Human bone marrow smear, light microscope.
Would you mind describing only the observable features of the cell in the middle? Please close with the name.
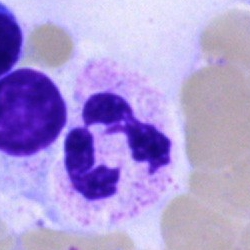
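In outline the cell is roughly round. Its chromatin is dense and dark purple, and no nucleoli are visible in the nucleus. The cytoplasm is plentiful and pale. The cell is a segmented neutrophil.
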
